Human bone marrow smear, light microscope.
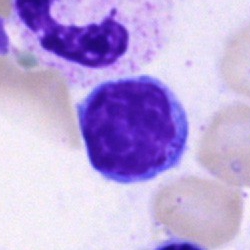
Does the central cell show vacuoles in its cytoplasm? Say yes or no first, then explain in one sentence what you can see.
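No. No vacuoles are seen in the cytoplasm.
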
